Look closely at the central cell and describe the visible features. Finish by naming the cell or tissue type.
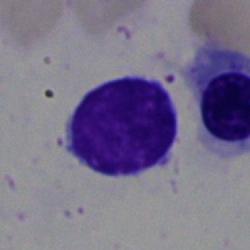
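Checking the cytoplasm, it is scant, appearing at most as a very thin rim at the edge. Checking the nuclear stain, it is a deep violet-blue. Checking for granules and vacuoles, neither is visible over the cell. The cell is a lymphocyte.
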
